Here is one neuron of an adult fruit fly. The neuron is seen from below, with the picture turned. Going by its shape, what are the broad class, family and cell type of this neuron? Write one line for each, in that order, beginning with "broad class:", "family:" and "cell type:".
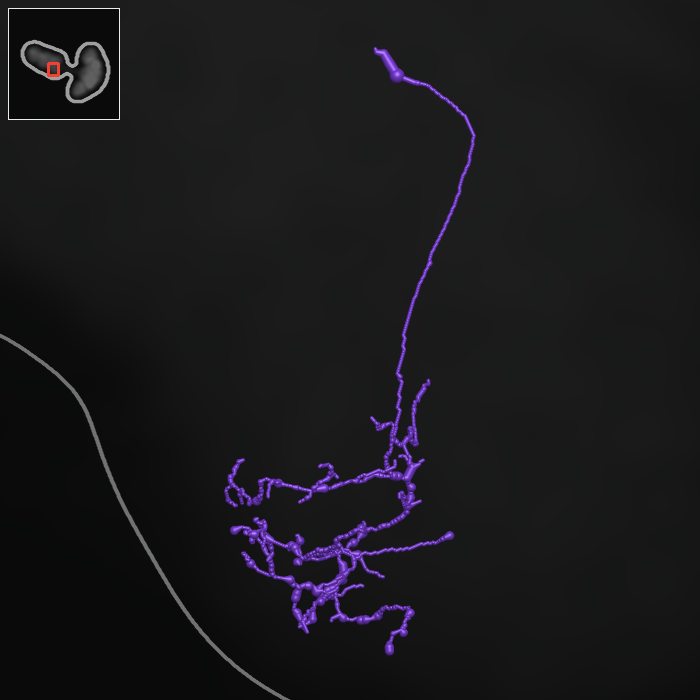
broad class: nerve-cord intrinsic neuron
family: hemilineage 13B
cell type: IN13B096_b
